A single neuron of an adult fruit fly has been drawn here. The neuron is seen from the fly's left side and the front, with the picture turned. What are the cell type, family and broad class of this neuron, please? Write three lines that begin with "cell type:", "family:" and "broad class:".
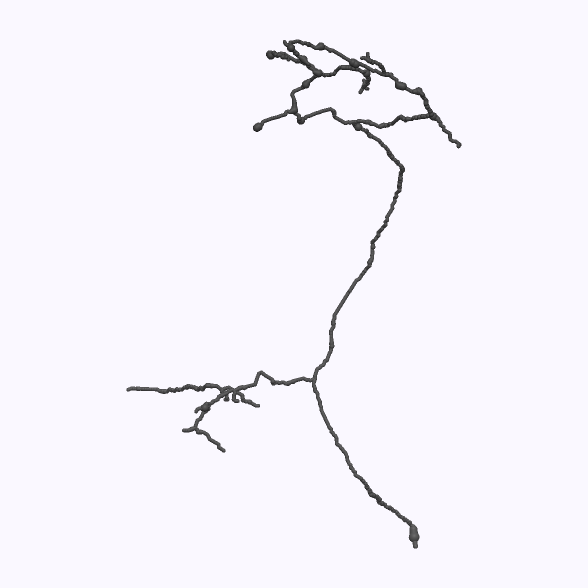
cell type: LPT111
family: LPT
broad class: visual centrifugal neuron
